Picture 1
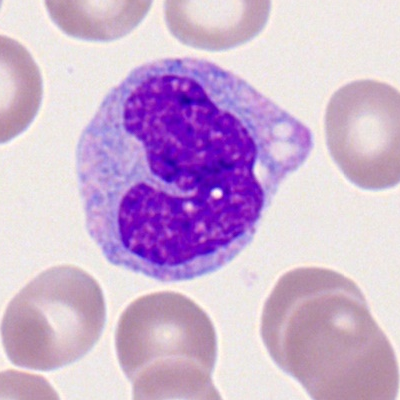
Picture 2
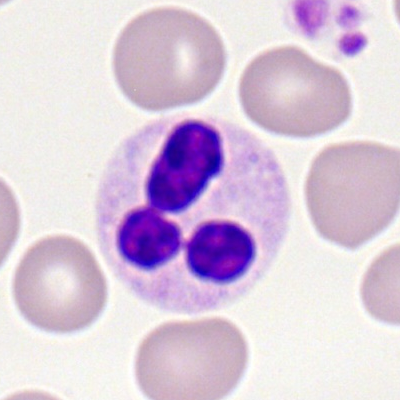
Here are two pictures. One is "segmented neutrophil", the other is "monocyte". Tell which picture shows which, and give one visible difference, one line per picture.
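Picture 1 – monocyte. A few small clear vacuoles sit in the cytoplasm near the upper right edge.
Picture 2 – segmented neutrophil. No vacuoles are seen in the cytoplasm.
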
